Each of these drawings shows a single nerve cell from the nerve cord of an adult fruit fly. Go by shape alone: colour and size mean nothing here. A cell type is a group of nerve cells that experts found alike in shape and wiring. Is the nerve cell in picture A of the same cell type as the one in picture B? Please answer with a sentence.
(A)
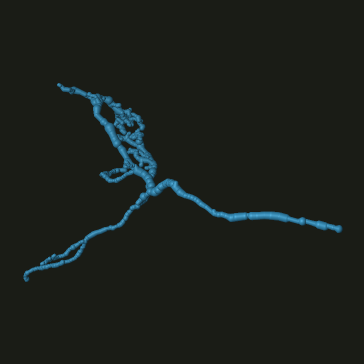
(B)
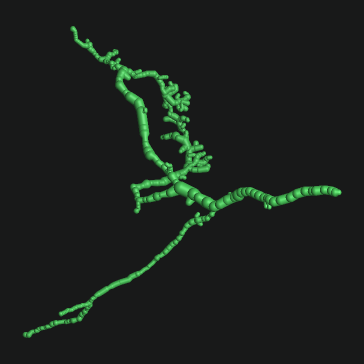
They are of the same cell type.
